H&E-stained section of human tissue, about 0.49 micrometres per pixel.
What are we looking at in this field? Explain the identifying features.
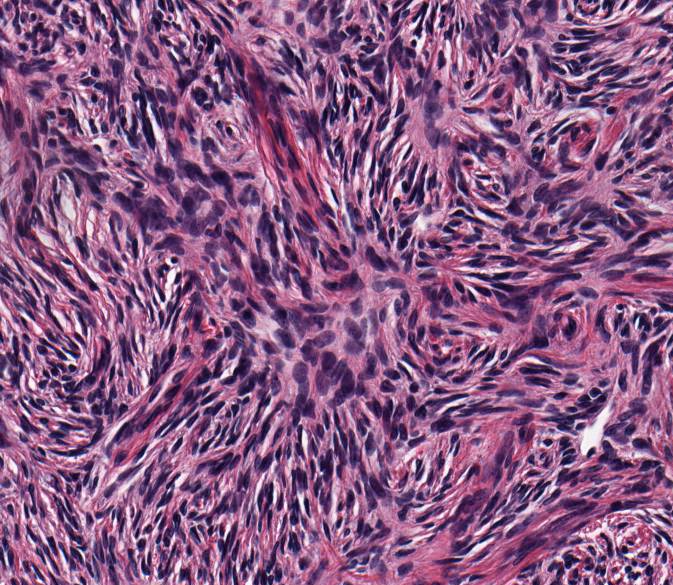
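The field shows ovarian cortex. Densely packed spindle cells fill it in short intersecting fascicles and whorls.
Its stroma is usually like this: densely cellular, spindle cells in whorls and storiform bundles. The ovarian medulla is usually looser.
Nuclei are mostly elongated, dark and tapered, some wavy; cytoplasm is scant and pale pink, with indistinct borders.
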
